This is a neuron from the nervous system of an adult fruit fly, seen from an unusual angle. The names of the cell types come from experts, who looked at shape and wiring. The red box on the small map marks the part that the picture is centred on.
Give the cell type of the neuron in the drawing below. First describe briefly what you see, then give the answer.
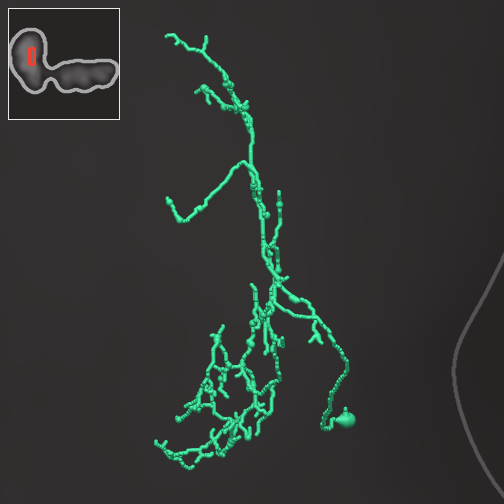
Dozens of branch ends can be seen. In this view it is taller than it is wide. Its broad class is central-brain intrinsic neuron. It is of cell type LHPV4g2.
